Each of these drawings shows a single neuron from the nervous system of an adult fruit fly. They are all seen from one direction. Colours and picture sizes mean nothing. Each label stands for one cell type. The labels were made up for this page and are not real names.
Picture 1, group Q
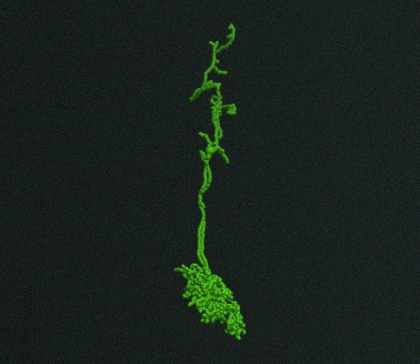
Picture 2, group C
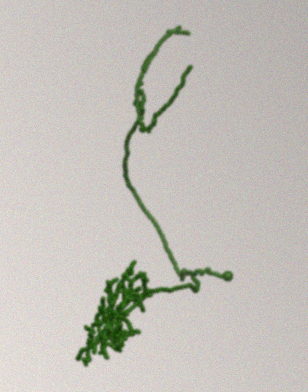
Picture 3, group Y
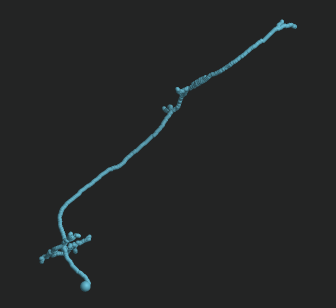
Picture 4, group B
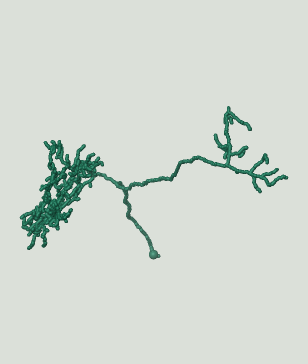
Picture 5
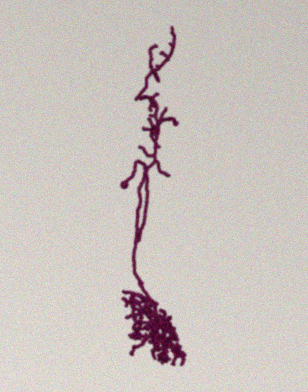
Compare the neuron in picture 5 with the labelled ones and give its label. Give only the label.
group Q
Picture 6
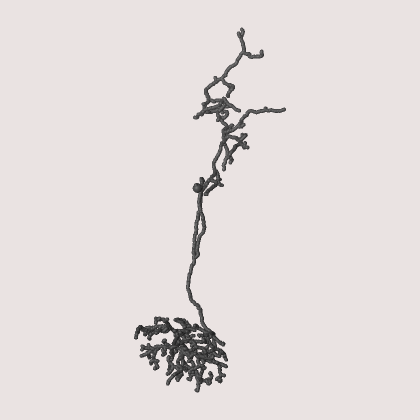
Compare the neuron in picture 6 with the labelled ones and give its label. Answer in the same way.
group Q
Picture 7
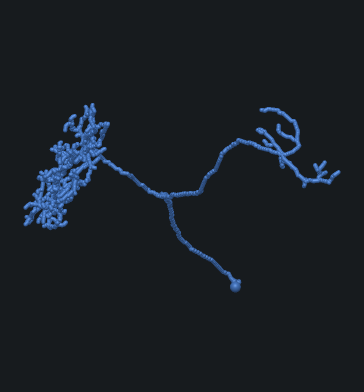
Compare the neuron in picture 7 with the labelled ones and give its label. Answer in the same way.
group B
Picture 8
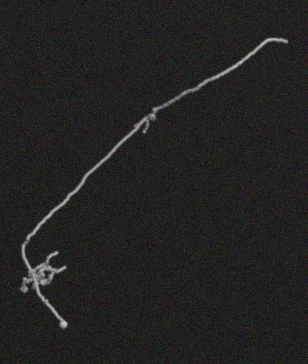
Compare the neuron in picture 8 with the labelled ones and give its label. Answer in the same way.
group Y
